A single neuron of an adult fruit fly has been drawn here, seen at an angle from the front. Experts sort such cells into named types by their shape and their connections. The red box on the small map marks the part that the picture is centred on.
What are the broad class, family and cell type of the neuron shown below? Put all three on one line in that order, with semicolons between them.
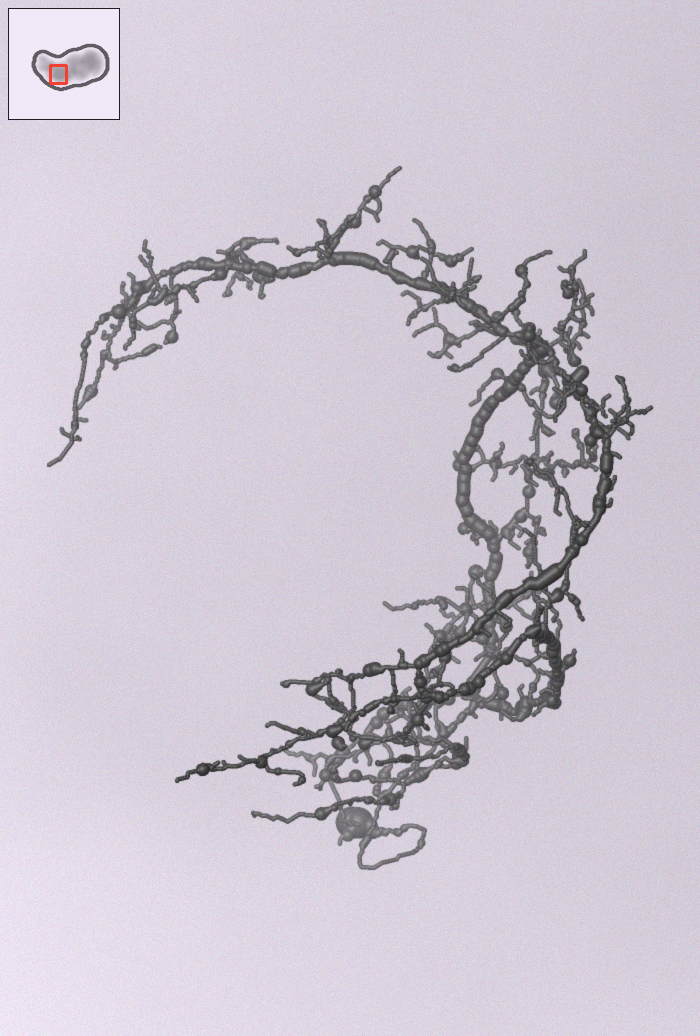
nerve-cord intrinsic neuron; hemilineage 13A; IN13A025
